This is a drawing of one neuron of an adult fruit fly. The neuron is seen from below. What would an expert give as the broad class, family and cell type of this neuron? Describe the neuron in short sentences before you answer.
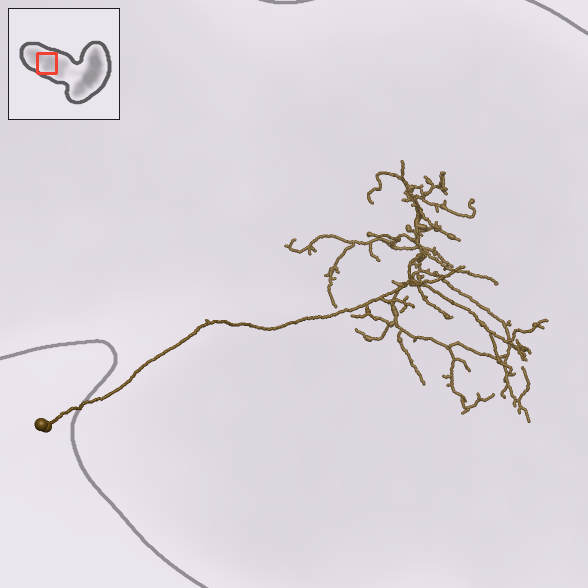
It is in the nerve cord and does not reach the brain. The cell body is at the lower left of the picture. Dozens of branch ends can be seen. Its broad class is nerve-cord intrinsic neuron. The family is hemilineage 12A. It is of cell type IN12A063_b.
